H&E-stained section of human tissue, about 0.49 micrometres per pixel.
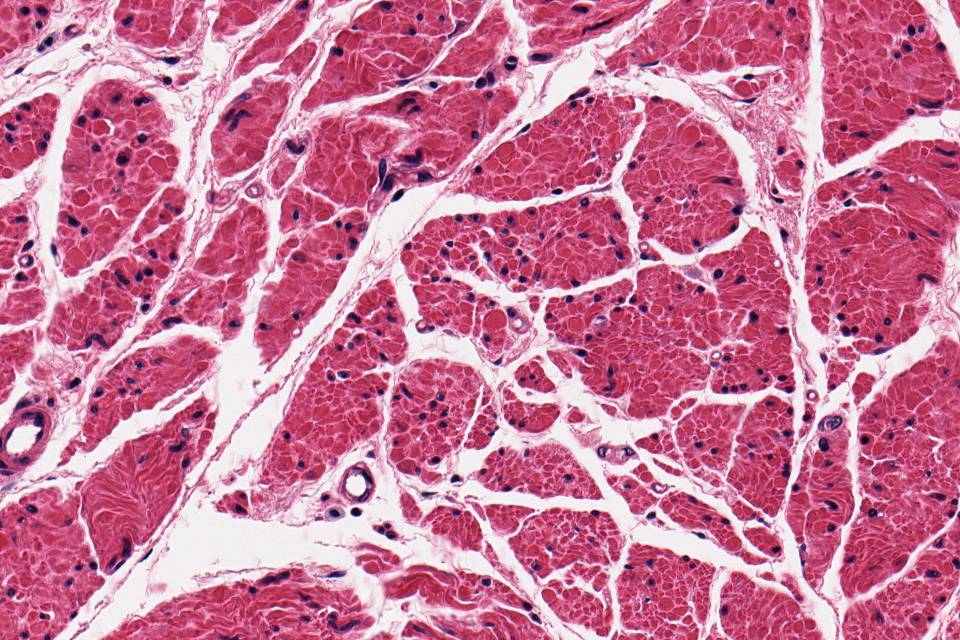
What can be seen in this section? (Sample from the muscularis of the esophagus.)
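Looking across the whole field, I see irregular bundles of pink muscle, with pale branching septa between them. In most bundles the muscle cells are cut across, so they show as small rounded or polygonal pink profiles. Their nuclei are small, dark and round, and many profiles carry no nucleus. Toward the lower left some bundles are cut more obliquely, showing wavy, elongated cells and nuclei.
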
